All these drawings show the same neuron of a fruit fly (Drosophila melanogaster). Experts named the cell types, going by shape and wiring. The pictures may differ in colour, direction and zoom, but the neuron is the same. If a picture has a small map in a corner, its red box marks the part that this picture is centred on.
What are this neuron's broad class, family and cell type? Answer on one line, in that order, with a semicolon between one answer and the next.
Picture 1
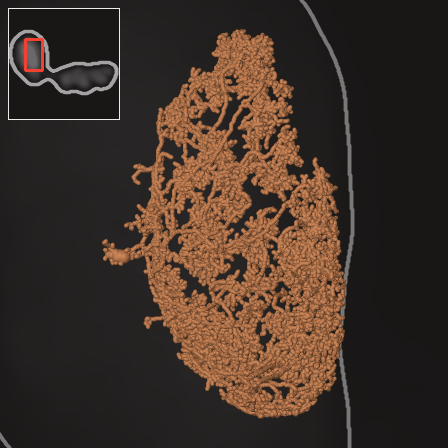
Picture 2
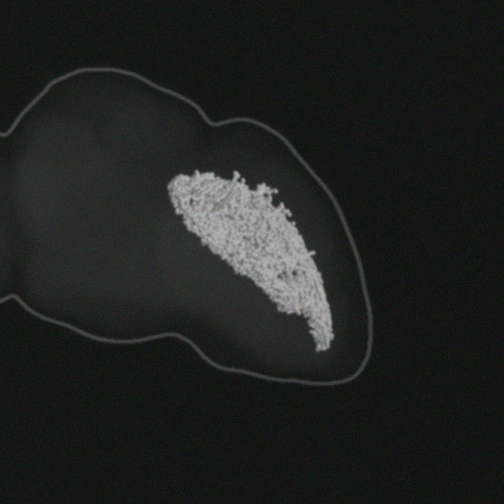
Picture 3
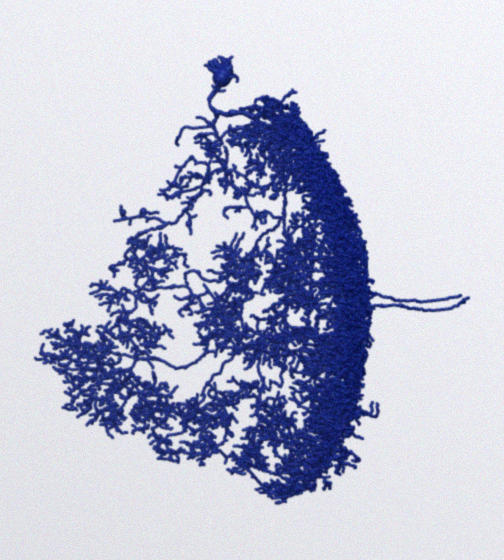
optic-lobe intrinsic neuron; Pm; Pm12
